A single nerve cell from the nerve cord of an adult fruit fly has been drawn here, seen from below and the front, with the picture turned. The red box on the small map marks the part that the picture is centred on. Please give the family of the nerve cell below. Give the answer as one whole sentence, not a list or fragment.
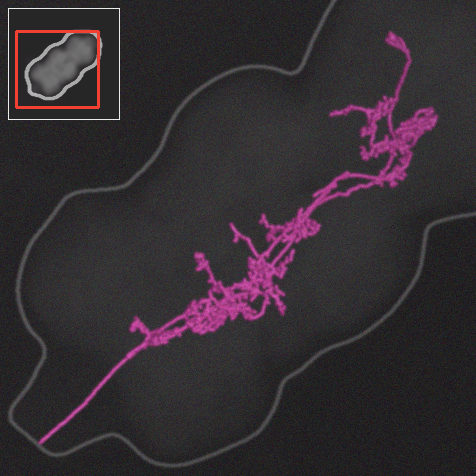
The family to which the nerve cell belongs is hemilineage 08B.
